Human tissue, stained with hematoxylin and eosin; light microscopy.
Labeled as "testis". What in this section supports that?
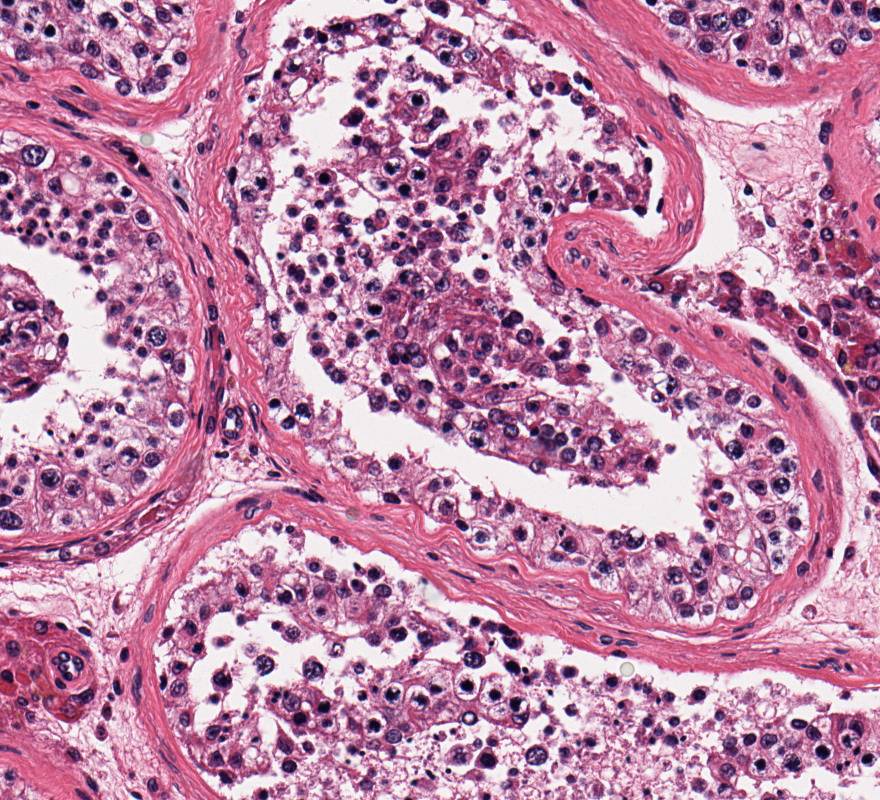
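This is testis, and the tubule walls agree with it. Each tubule is bounded by a thick band of pink, layered fibrous tissue with flattened, elongated nuclei running parallel to the wall.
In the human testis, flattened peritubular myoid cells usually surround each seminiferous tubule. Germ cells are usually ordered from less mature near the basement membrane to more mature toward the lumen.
That order does not show here, because the interiors hold loosely scattered, detached cells in open white spaces.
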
